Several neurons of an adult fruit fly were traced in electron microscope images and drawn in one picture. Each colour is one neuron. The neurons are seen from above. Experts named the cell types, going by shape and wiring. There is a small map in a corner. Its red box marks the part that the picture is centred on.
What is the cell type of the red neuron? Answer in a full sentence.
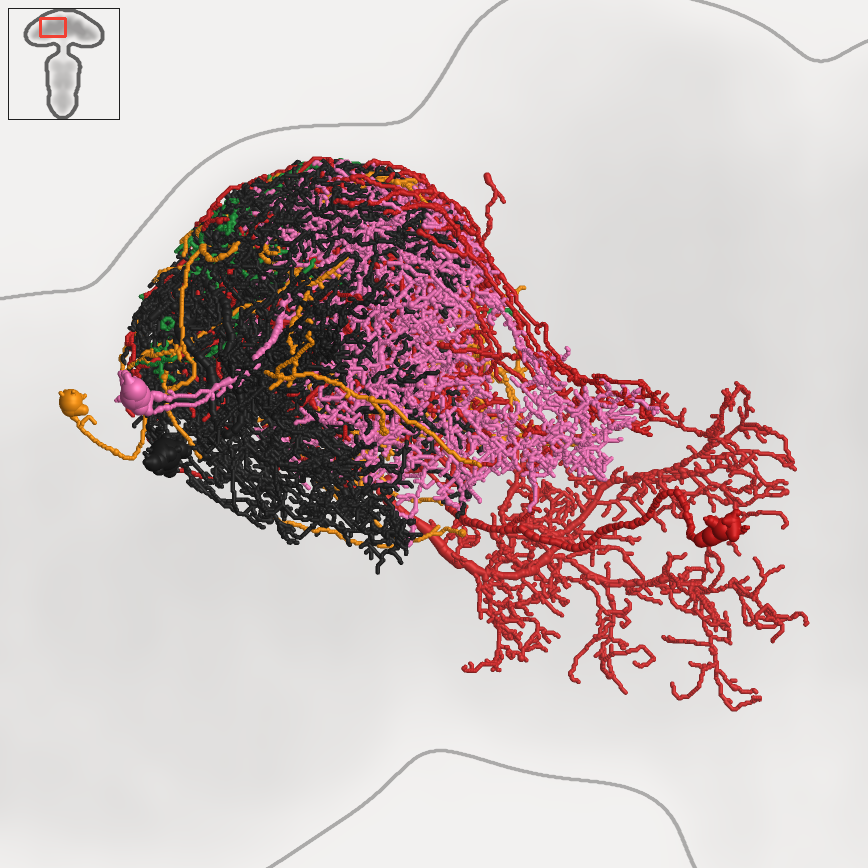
The cell type is AVLP476.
